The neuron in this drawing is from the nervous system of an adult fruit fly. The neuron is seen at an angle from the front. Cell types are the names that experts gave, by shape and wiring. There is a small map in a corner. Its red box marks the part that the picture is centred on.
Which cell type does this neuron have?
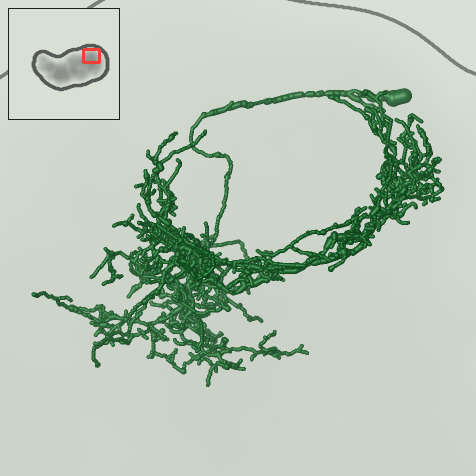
CL126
